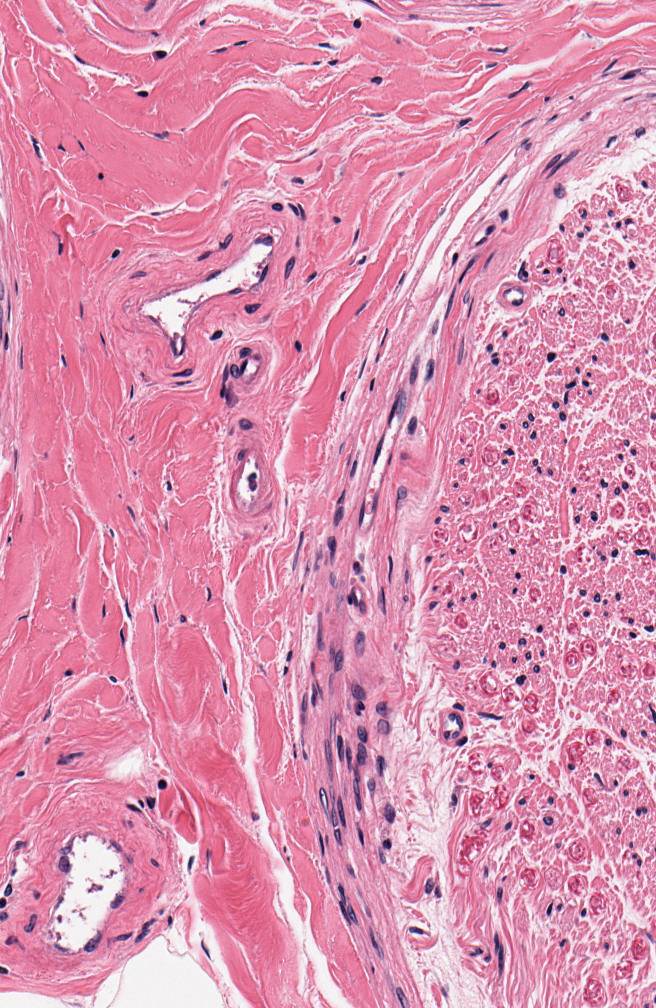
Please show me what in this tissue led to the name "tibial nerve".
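This is tibial nerve, and on the right side of the field I'm looking at a nerve fascicle cut in cross-section.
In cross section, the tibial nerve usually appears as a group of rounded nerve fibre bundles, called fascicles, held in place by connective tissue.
That agrees with this fascicle and with the dense pink collagen bundles that fill the left and upper part, running in wavy, varied directions.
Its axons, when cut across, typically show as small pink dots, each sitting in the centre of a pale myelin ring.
The fascicle here is built of many small round pink profiles, which fits those dots, with scattered small dark nuclei lying between them. Within the collagen, nuclei are sparse, small, dark and flattened.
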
